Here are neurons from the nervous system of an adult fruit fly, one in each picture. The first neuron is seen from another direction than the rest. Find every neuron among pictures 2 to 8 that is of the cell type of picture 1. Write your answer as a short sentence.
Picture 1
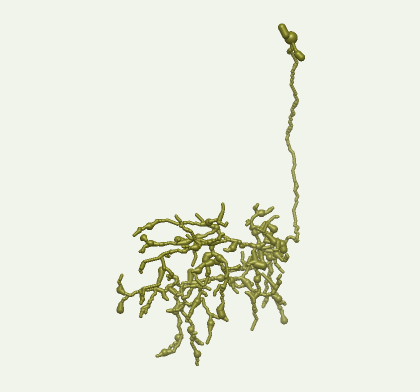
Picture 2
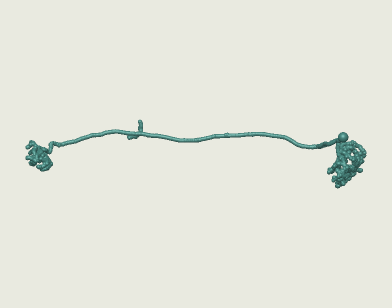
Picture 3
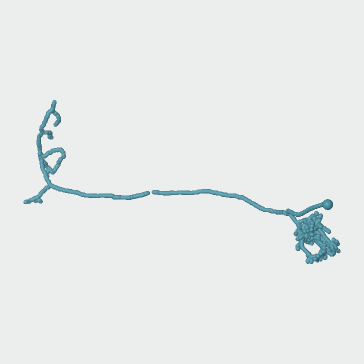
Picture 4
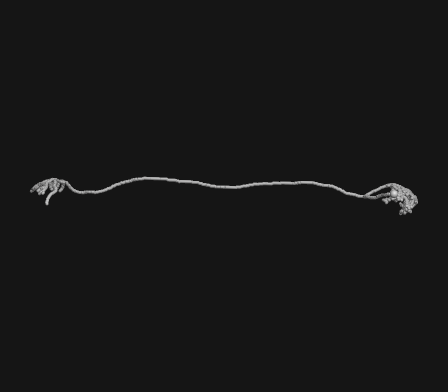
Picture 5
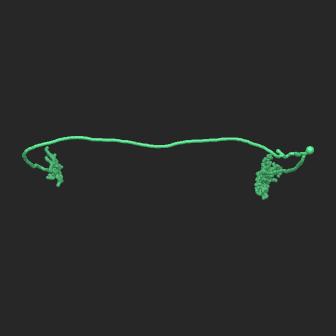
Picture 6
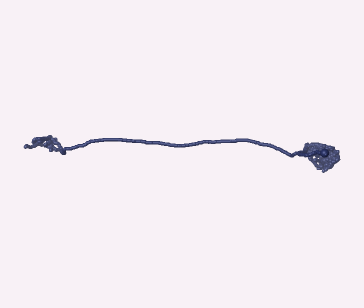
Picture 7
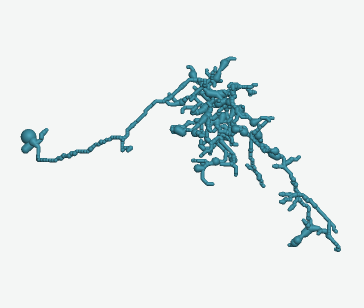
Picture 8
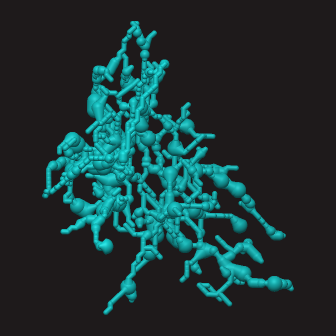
Picture 7 and picture 8 are of the same cell type.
